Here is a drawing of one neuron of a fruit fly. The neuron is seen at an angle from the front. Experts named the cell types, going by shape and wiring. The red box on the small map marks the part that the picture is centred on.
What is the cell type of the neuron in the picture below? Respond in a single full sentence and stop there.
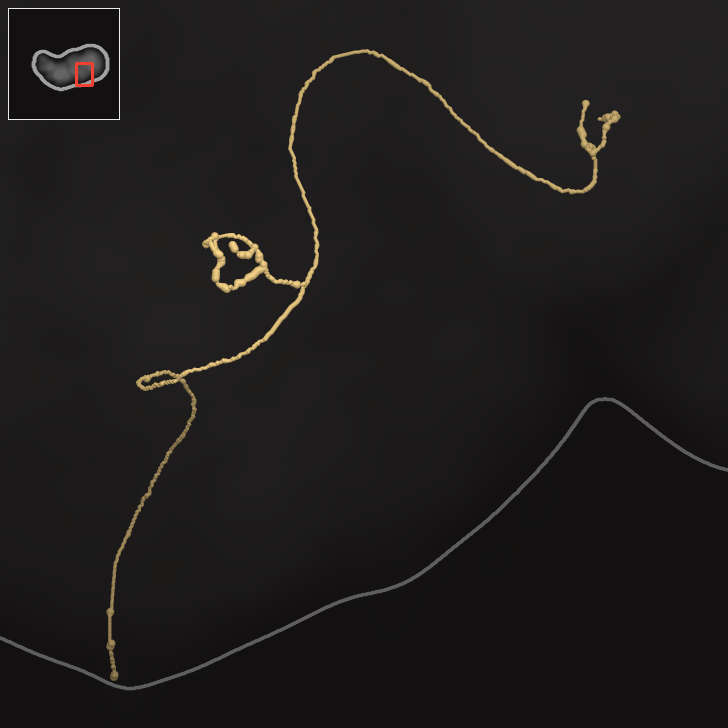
The cell type this neuron represents is ORN_VC1.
